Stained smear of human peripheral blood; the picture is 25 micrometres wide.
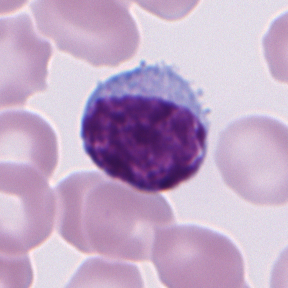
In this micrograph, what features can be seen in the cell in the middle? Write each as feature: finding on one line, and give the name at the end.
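Cell: about 11 micrometres across
Nucleus: oval, about 11 by 8 micrometres, roughly 70% of the cell's area
Position: low in the cell, pressed against the lower border
Upper nuclear edge: runs nearly straight across the cell
Chromatin: dark purple, coarsely clumped
Cytoplasm: pale grey-blue cap over the top of the nucleus
Verdict: typical lymphocyte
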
